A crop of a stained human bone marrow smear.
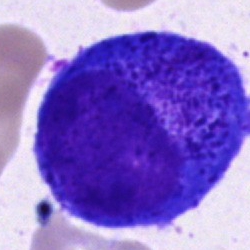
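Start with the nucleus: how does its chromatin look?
Dark purple and fairly even, without coarse clumps.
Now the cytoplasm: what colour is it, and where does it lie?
Deep blue, taking up less of the cell than the nucleus, mainly on the upper right side, with dark purple granules scattered through it there.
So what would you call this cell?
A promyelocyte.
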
